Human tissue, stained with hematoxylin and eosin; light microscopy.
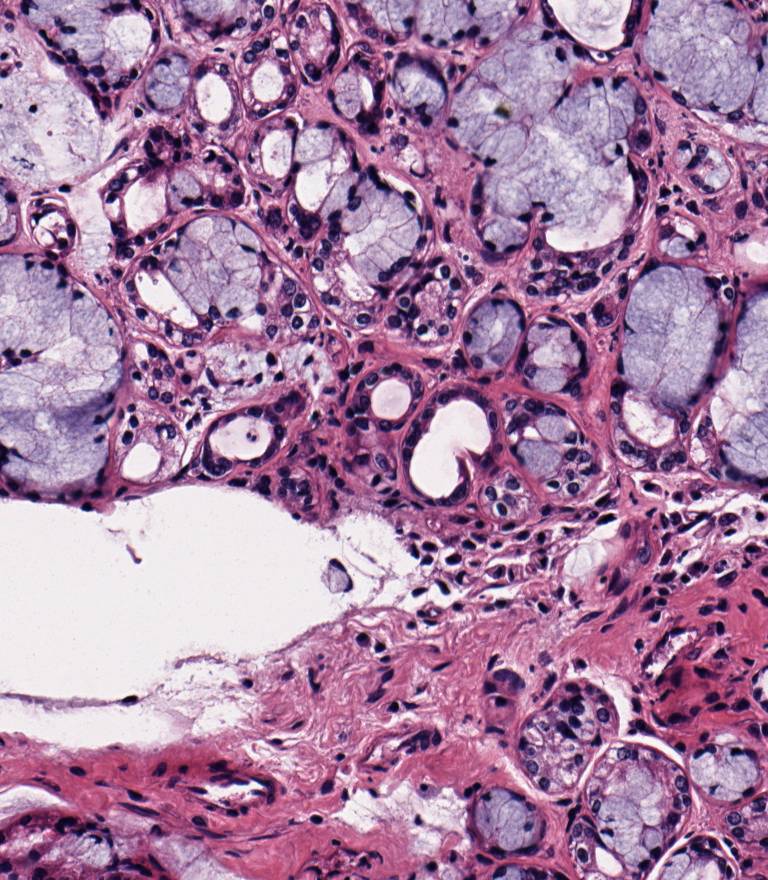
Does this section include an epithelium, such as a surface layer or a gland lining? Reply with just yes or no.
Yes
